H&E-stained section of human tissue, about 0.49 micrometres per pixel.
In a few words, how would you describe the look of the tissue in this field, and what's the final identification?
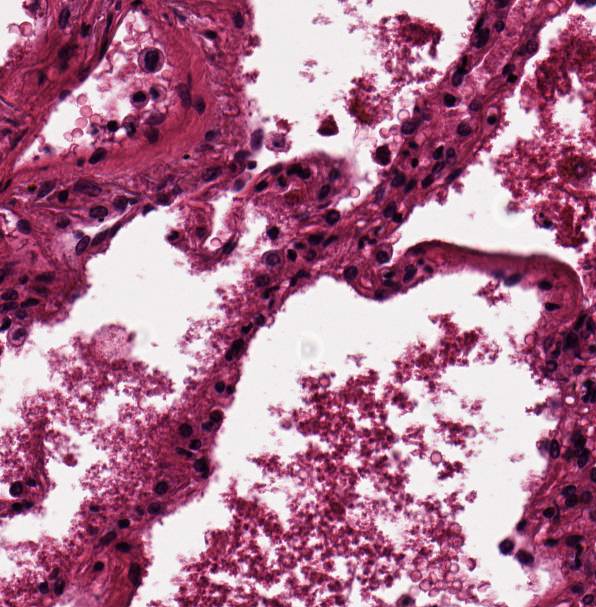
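Spaces in the lower centre and right hold loose clumps of granular pink-purple material. Cells in the strands have small, dark, oval to elongated nuclei. Small round pink bodies without nuclei, consistent with red blood cells, are scattered in the spaces, most clearly upper left. This is lung.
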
